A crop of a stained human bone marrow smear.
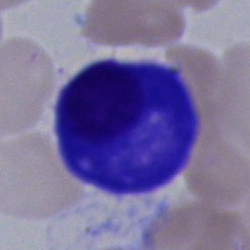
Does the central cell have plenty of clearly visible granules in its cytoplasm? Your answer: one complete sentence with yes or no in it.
No, this cell has a cytoplasm without visible granules.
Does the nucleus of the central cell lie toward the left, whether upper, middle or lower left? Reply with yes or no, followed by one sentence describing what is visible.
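Yes. The nucleus lies off-centre, pushed toward the upper left of the cell.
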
